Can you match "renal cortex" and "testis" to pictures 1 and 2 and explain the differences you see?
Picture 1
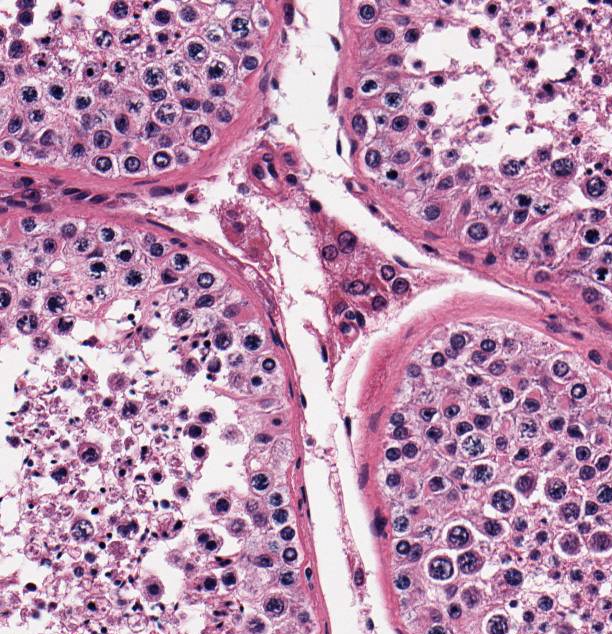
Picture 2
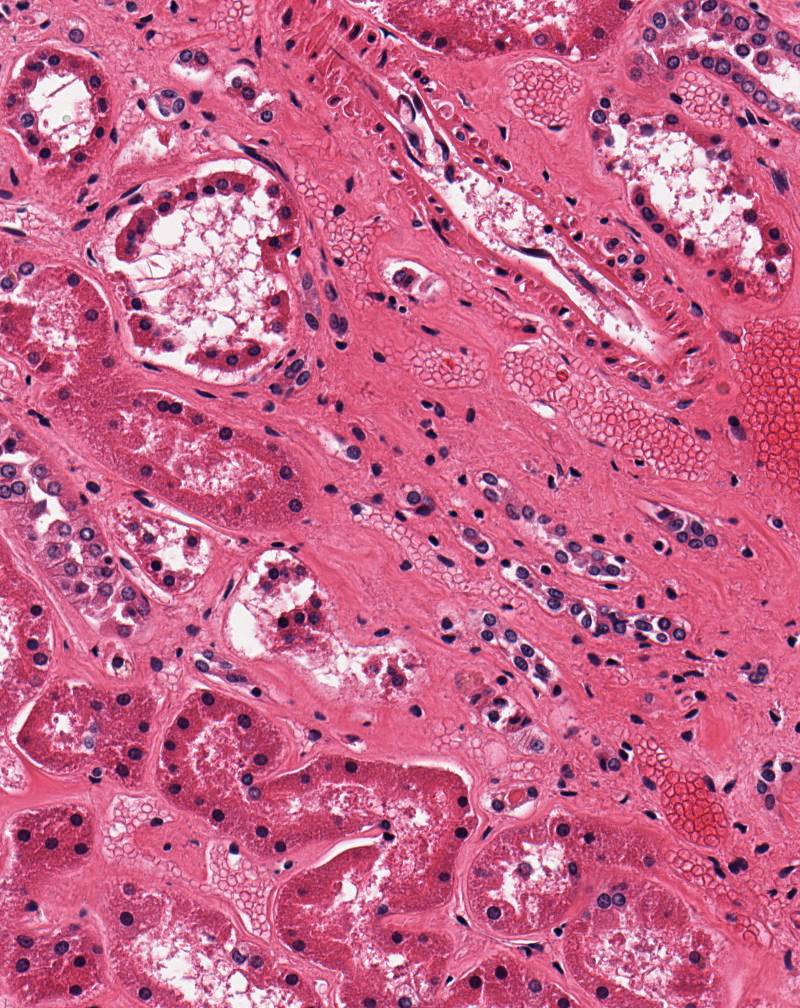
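Picture 1 shows testis; picture 2 shows renal cortex. In the testis, four rounded tubules fill the corners, each lined by many stacked layers of germ cells. Spermatocytes with big nuclei of coarse, clumped chromatin lie in the middle layers; Leydig cells with abundant pink cytoplasm cluster in the interstitium near the centre. Renal cortex tubules instead have one cell layer: cuboidal cells with deeply eosinophilic granular cytoplasm in the larger tubules at left and bottom, low pale cells in the narrow oblique ones.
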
